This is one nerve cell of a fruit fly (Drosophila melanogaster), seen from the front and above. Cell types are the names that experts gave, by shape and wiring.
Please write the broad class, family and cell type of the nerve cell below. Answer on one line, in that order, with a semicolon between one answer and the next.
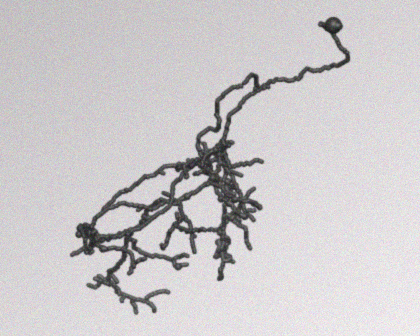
central-brain intrinsic neuron; hemilineage SLPpm1; SLP289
